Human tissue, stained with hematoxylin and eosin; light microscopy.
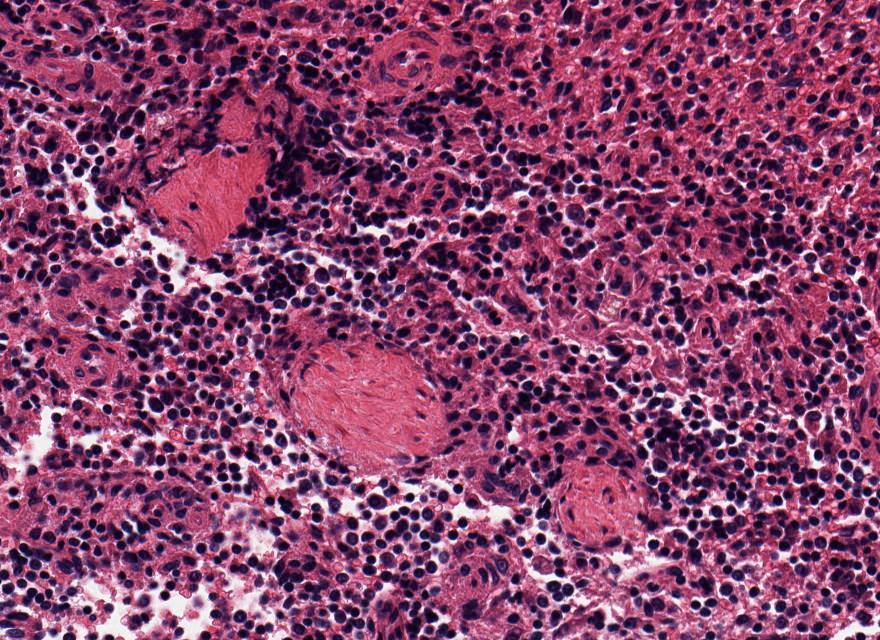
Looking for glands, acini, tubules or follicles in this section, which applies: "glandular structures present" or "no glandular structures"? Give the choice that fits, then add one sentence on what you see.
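No glandular structures. No glands, ducts or fat cells are present anywhere in the field.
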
